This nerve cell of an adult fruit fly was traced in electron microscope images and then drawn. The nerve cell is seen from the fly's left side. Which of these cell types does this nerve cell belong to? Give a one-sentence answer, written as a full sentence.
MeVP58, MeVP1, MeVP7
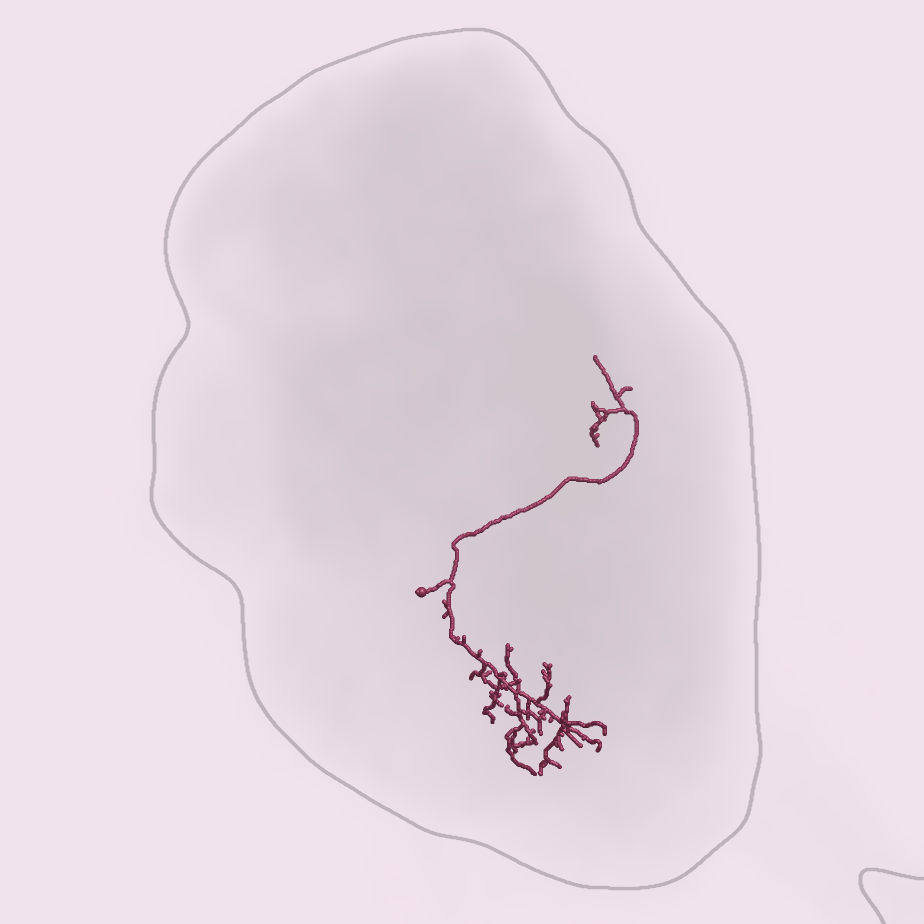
It is the cell type MeVP7 to which this nerve cell belongs.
